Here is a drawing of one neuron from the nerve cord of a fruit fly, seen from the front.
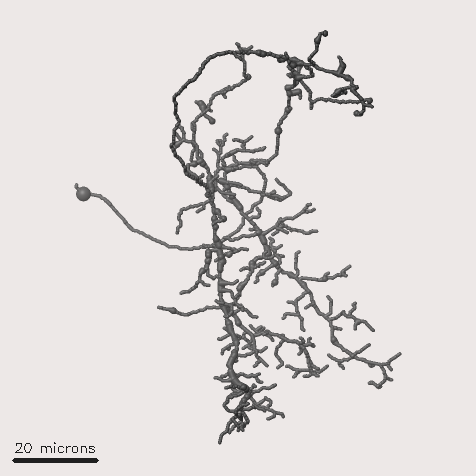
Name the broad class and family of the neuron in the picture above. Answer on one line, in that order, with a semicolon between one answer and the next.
nerve-cord intrinsic neuron; hemilineage 03A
